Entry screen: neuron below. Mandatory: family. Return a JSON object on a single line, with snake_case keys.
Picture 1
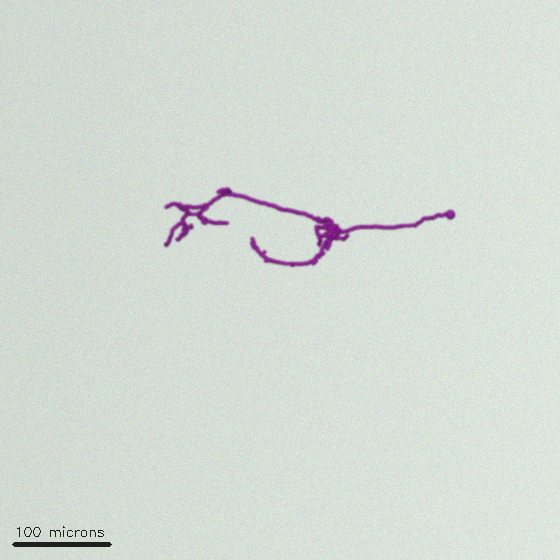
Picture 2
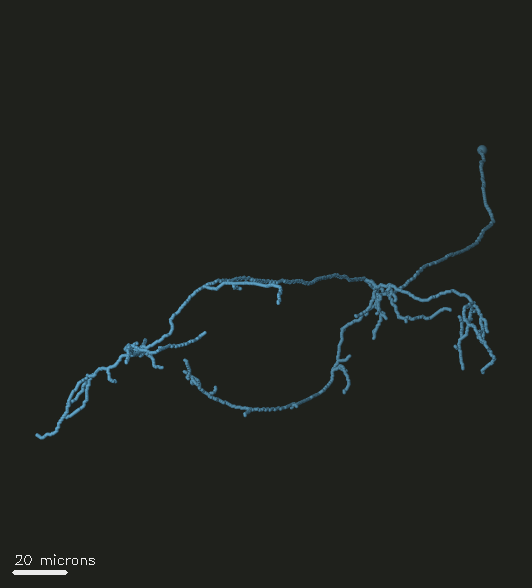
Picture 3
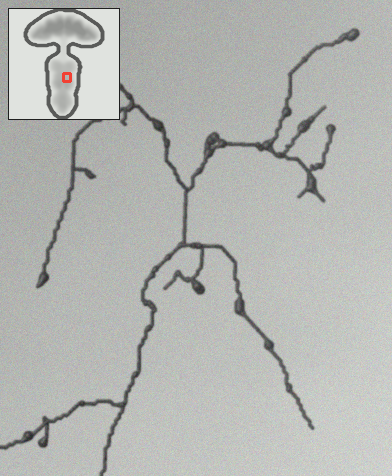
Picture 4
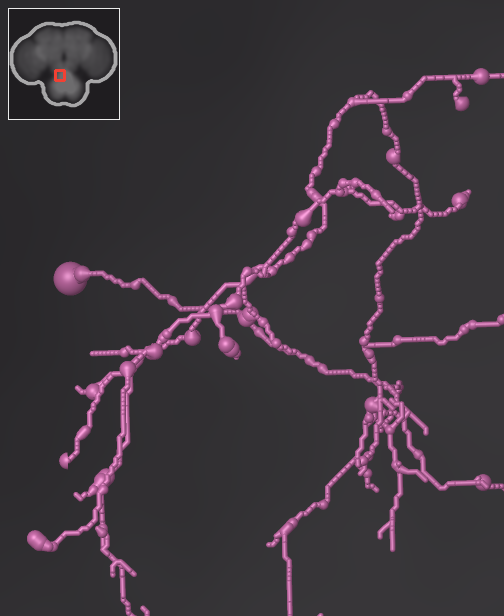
{"family": "hemilineage 03B"}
